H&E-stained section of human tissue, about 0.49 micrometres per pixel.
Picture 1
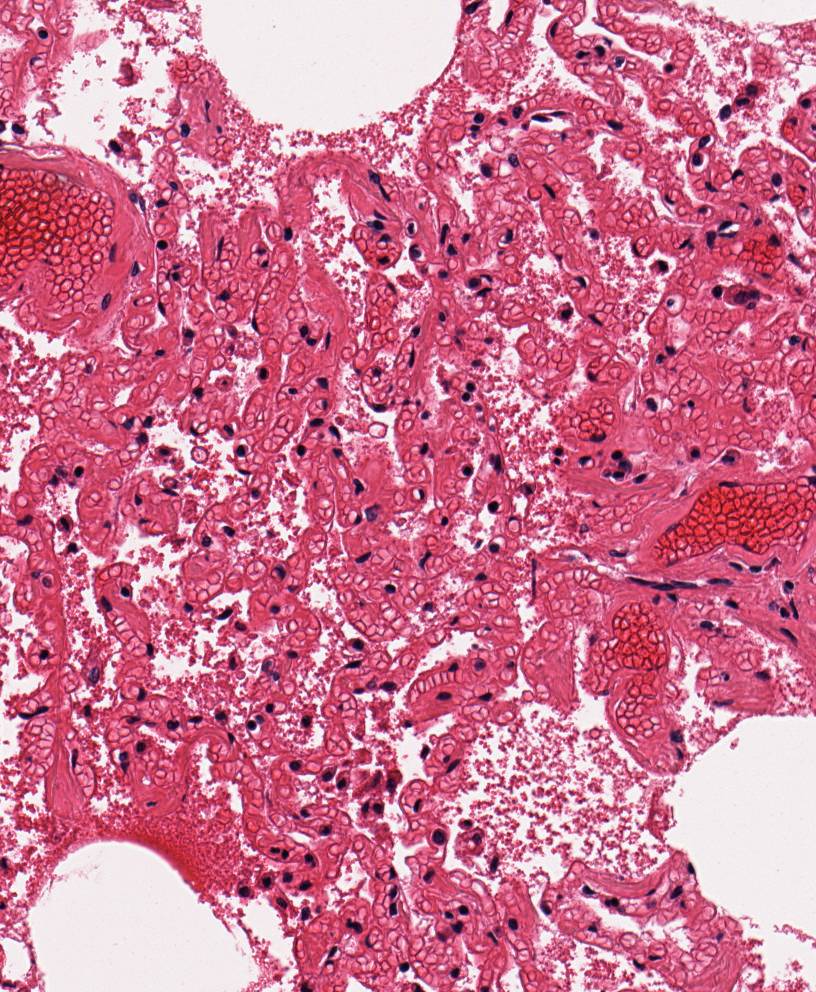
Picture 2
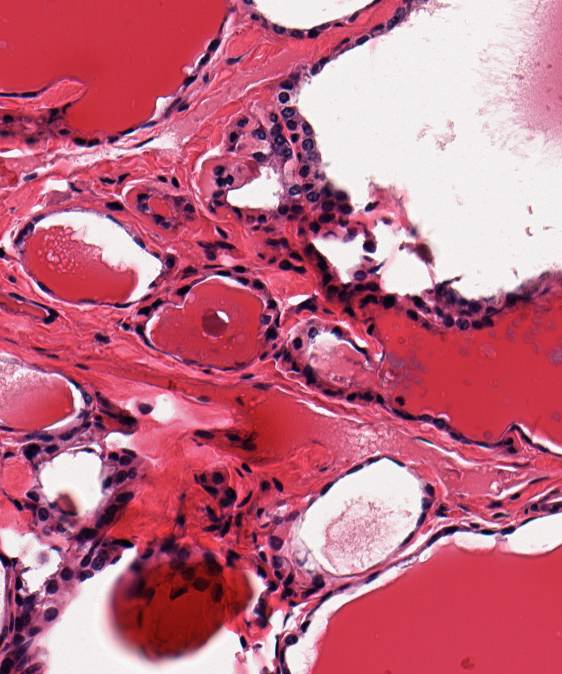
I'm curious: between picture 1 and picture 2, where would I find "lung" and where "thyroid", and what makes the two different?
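Picture 1: lung. Picture 2: thyroid. Lung: loose, scattered red blood cells in spaces between septa; small, dark, round to oval nuclei singly along septa. Two larger vessels packed with red blood cells, at upper left and right middle. Thyroid: follicles lined by a single layer of flattened to low cuboidal cells with small, round, uniformly dark nuclei. Large space at top right: pale, nearly colourless material, not deep pink colloid.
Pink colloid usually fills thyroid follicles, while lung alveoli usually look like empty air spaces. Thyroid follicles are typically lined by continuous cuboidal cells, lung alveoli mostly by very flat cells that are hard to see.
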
